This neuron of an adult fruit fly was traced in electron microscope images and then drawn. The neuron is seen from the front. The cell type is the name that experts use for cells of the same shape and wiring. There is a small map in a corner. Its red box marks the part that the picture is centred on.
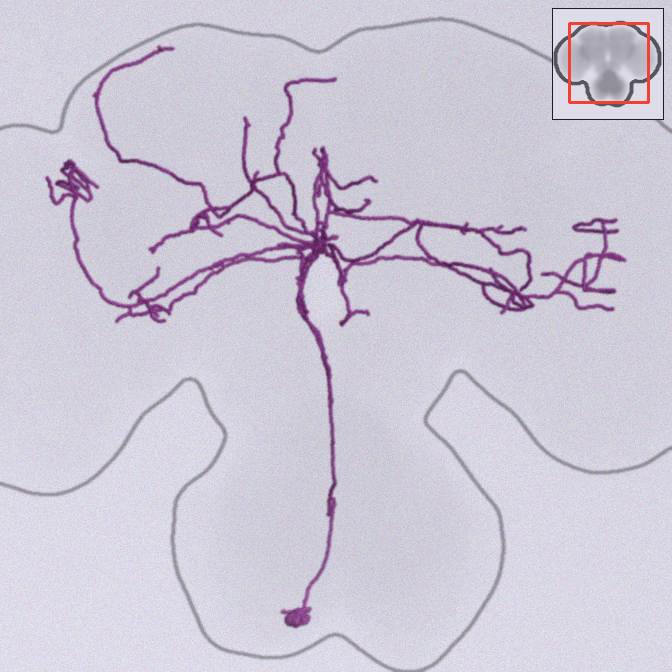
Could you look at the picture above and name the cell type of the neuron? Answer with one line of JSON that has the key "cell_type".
{"cell_type": "AN27X013"}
